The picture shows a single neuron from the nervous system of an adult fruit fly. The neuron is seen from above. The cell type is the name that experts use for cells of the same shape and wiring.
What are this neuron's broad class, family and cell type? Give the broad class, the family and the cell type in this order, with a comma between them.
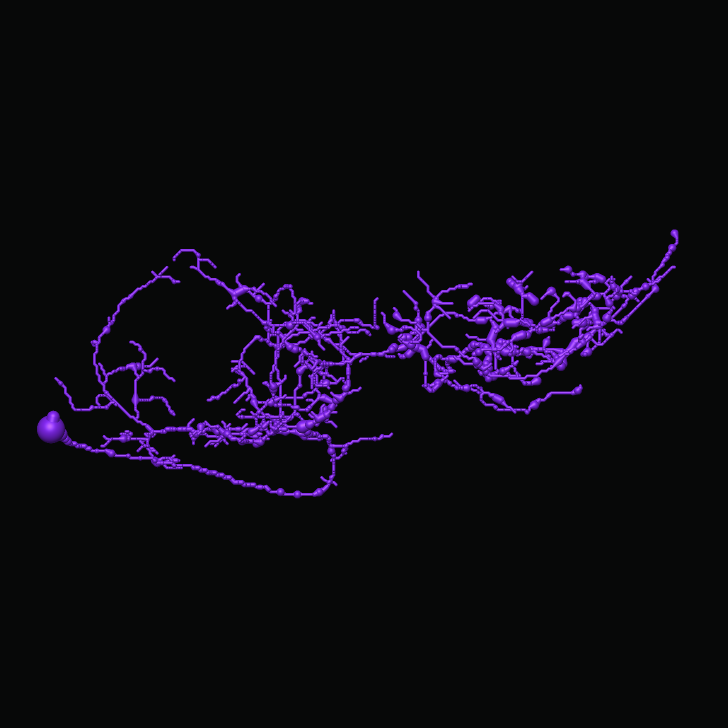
central-brain intrinsic neuron, hemilineage LHp2, LHPV6i2_a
